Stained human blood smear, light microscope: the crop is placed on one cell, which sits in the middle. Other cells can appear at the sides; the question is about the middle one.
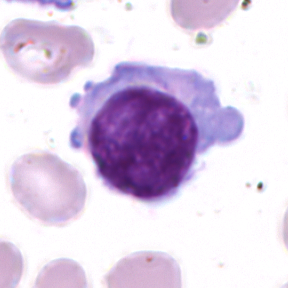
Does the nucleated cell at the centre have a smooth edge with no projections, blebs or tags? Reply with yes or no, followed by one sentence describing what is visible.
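No. Small round blebs bud from the left edge of the cytoplasm.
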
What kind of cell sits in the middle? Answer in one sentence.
In the middle of this smear crop is a plasma cell.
